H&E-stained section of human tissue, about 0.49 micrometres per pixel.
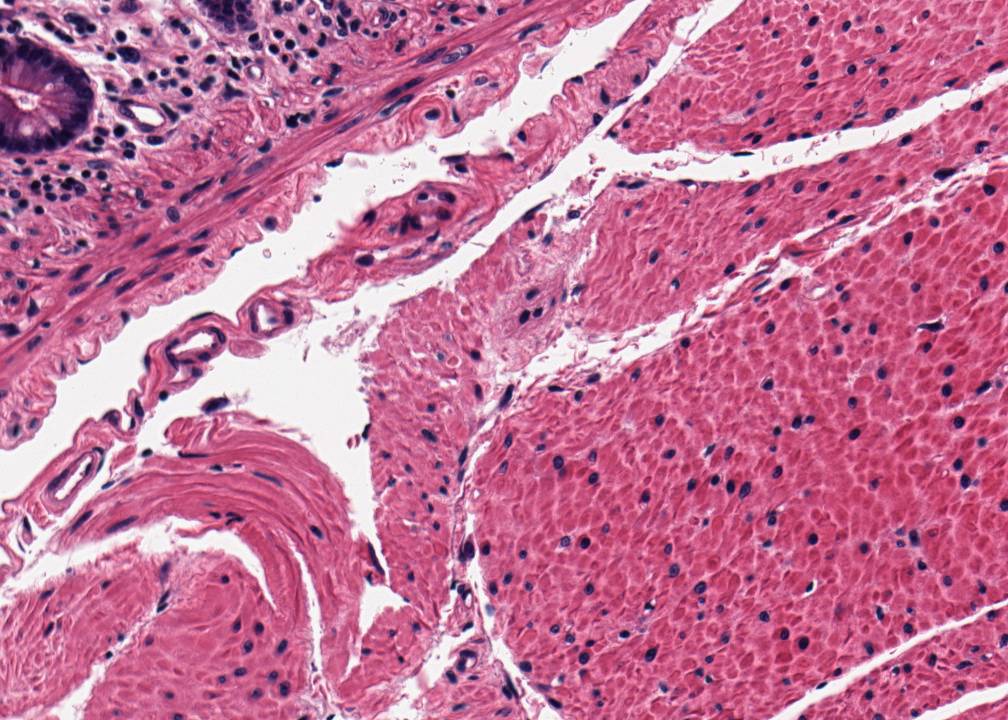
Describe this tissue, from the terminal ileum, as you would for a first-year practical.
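Transversely cut smooth muscle fills most of the right half and lower right, its round nuclei lying singly in pink cytoplasm. At lower left, a longitudinally cut, arcing muscle bundle has elongated nuclei. Spindle-shaped muscle cells form a narrow diagonal band from left edge toward top centre.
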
